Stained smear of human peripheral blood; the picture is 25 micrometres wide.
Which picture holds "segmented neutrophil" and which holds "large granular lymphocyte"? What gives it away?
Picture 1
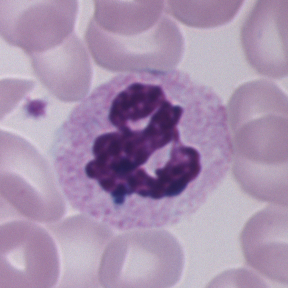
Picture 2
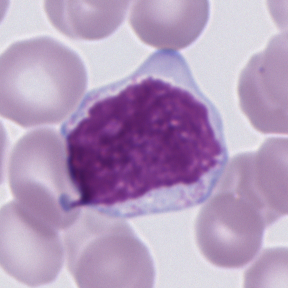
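The segmented neutrophil appears in picture 1, the large granular lymphocyte in picture 2. The nuclei differ most: several lobes joined by narrow strands in the segmented neutrophil, against a single unlobed mass of about 14 by 11 micrometres filling most of the large granular lymphocyte. In picture 2 the cytoplasm forms a thin rim on the left but a wider band at the top and lower right.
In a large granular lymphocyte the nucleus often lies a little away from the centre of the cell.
The segmented neutrophil's cytoplasm is plentiful, pale pinkish-lilac and filled with fine pinkish-violet granules; the large granular lymphocyte's is pale blue, with a few fine purple granules along the lower edge.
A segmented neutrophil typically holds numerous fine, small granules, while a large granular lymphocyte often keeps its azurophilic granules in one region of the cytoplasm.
Picture 1 has a round, smooth outline; picture 2 an irregular one, with a broad pale bulge of cytoplasm rising at the top.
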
